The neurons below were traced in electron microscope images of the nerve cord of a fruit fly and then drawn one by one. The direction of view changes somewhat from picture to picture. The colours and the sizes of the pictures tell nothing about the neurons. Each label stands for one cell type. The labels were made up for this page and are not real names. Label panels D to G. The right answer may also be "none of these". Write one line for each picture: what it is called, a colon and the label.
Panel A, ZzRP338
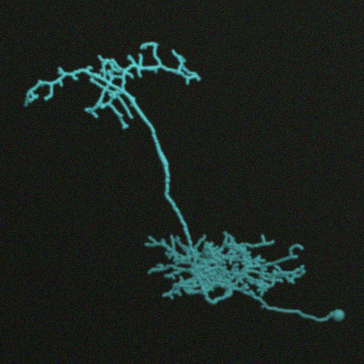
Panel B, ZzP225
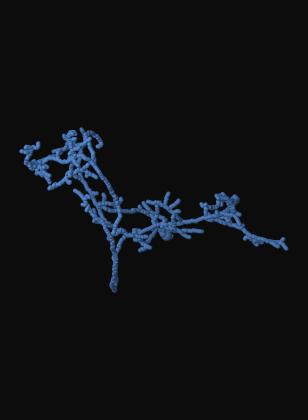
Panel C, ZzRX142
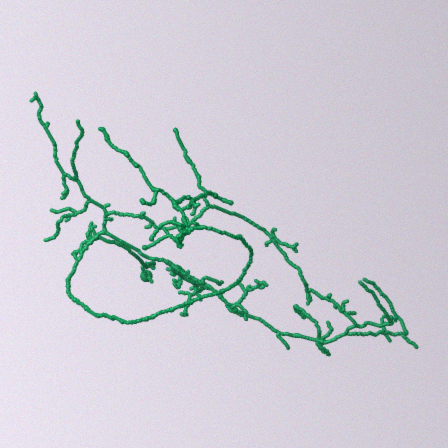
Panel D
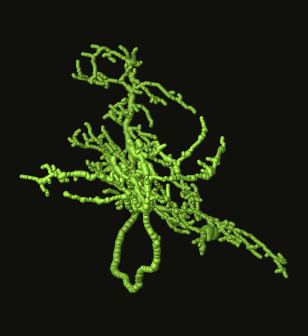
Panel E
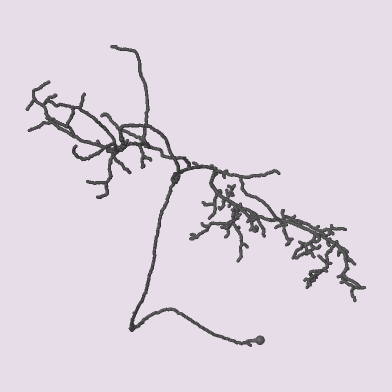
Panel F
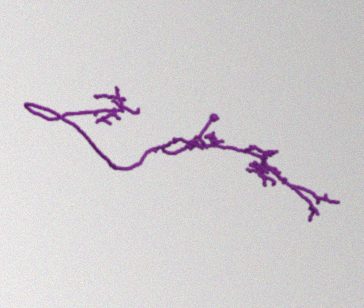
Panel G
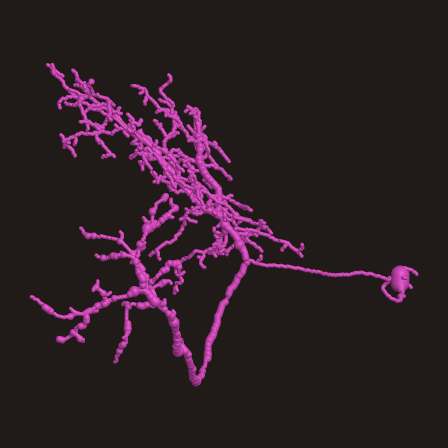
D: ZzRP338
E: none of these
F: none of these
G: ZzRP338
